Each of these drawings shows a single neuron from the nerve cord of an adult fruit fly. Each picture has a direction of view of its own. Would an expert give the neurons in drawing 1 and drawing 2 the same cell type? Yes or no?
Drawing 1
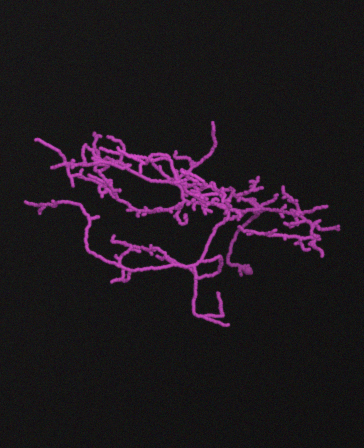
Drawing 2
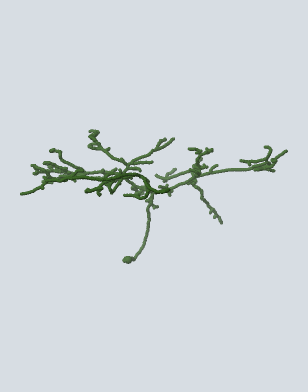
yes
